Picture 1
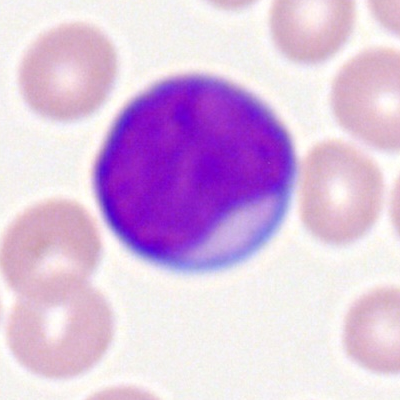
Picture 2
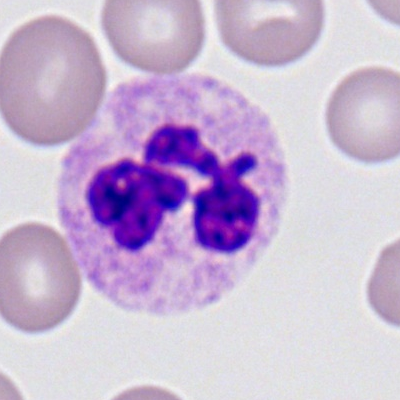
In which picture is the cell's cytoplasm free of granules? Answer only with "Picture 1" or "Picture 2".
Picture 1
